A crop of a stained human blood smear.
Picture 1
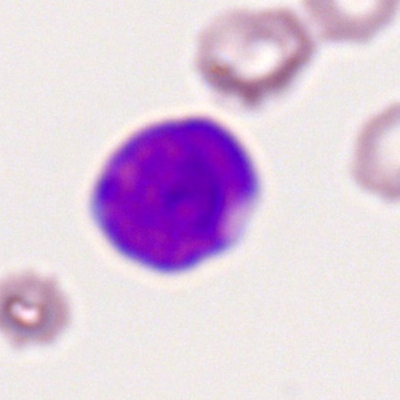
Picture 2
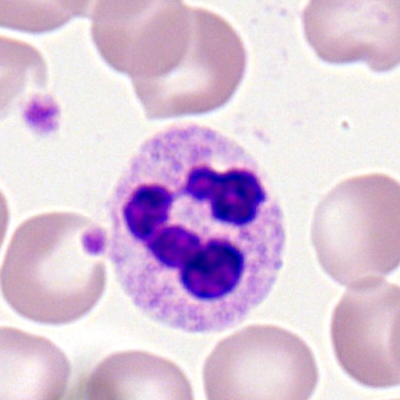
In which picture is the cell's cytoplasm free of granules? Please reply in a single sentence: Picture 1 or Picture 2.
The cell seen in picture 1 shows no granules in its cytoplasm.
